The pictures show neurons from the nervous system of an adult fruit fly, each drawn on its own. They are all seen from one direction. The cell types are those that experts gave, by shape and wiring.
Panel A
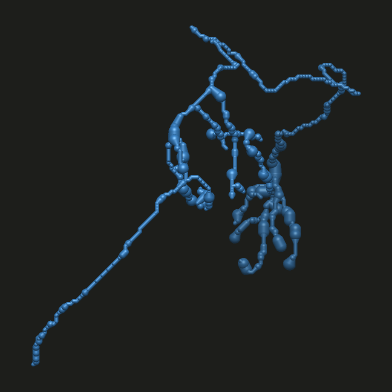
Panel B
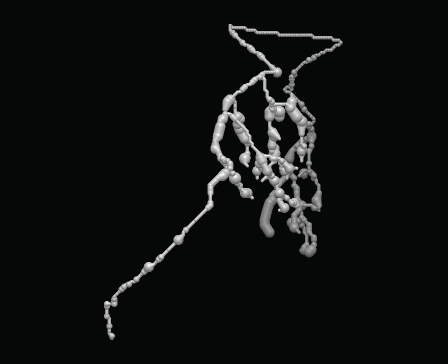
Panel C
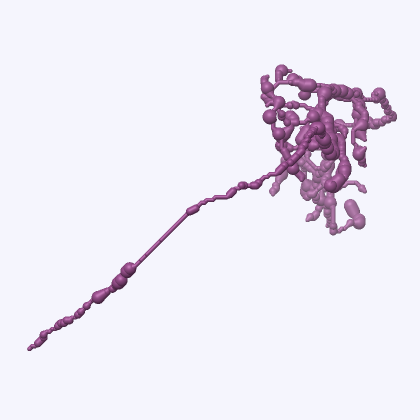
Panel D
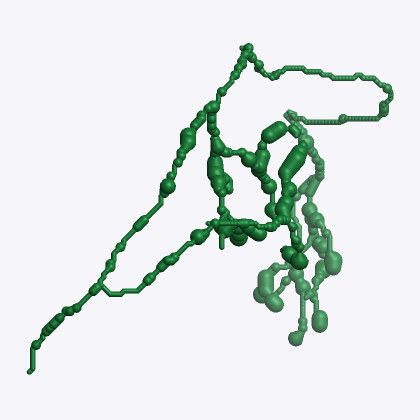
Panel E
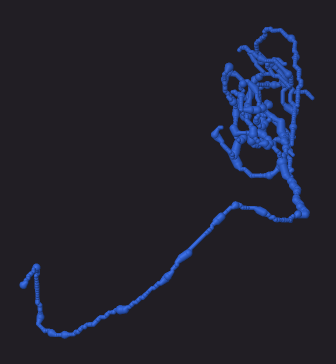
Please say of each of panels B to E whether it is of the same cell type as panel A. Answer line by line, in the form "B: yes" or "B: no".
B: yes
C: no
D: yes
E: no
